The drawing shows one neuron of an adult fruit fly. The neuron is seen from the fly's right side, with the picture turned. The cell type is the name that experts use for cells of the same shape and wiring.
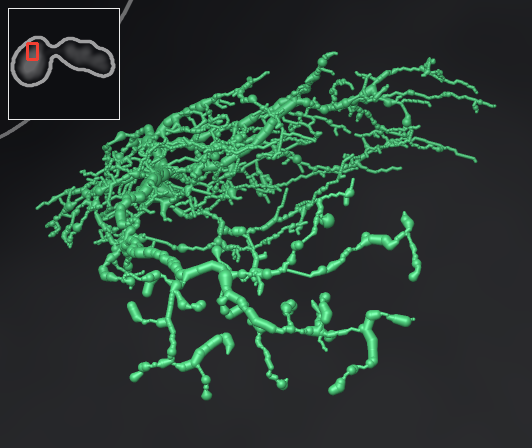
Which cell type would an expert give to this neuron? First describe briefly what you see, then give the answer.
In this view it is wider than it is tall. Its broad class is central-brain intrinsic neuron. Its cell type is GNG473.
